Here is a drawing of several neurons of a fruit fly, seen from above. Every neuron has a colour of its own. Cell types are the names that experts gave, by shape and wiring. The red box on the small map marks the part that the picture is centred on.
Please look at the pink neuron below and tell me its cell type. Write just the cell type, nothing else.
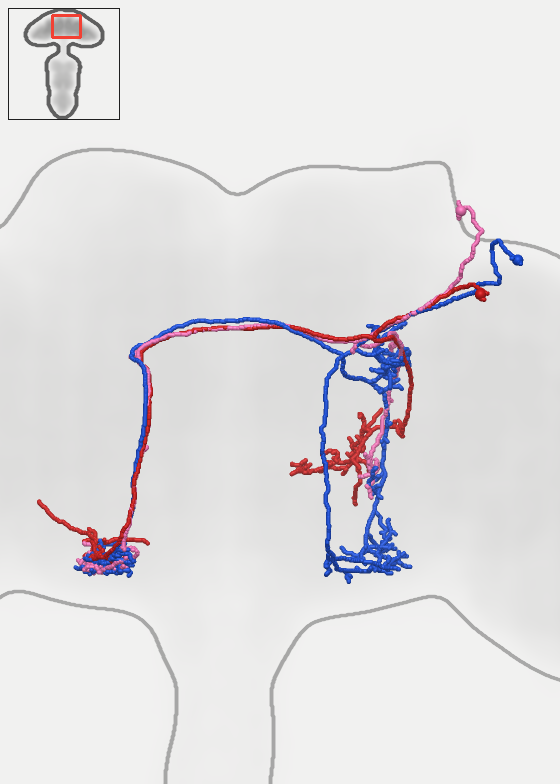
LAL096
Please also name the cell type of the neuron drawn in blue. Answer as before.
PS081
